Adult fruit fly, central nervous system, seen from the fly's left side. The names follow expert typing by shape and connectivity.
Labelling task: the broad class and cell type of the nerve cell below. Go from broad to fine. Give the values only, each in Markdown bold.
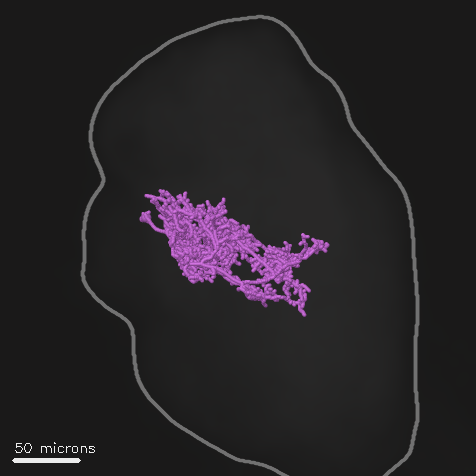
**central-brain intrinsic neuron**, **LAL125**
